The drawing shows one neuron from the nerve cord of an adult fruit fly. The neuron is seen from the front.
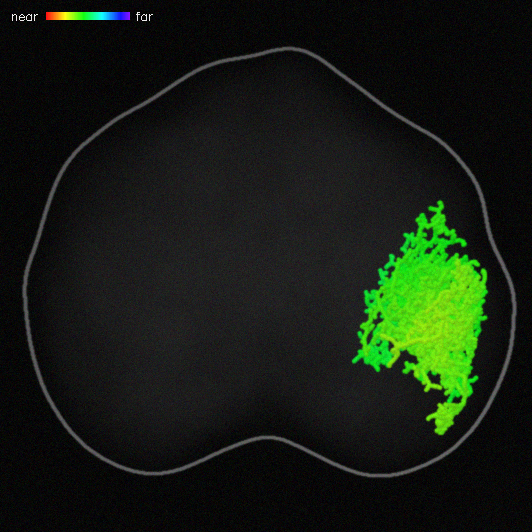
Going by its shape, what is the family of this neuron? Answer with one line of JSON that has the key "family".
{"family": "hemilineage 08A"}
